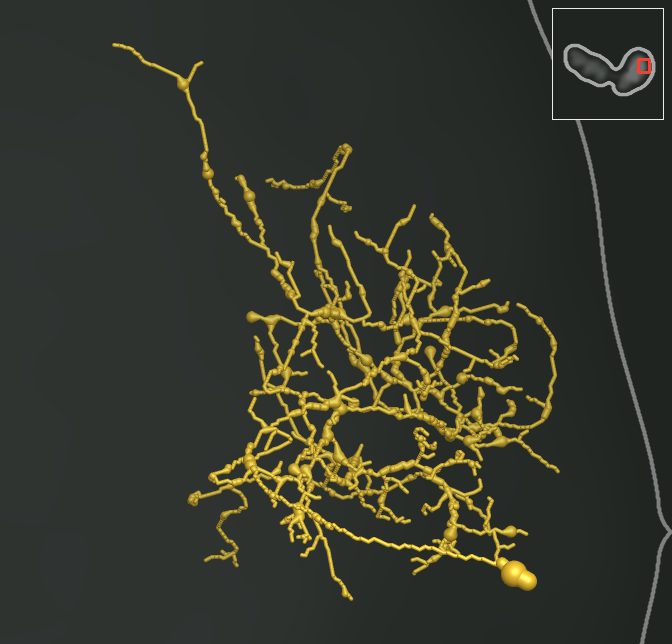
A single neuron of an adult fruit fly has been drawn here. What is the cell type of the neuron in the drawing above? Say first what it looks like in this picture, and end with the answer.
Its cell body lies at the lower right of the picture. The picture shows dozens of branch ends. This is a central-brain intrinsic neuron. It is of cell type MBON10.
